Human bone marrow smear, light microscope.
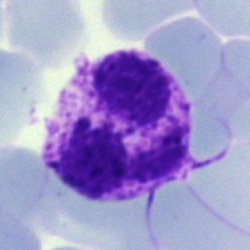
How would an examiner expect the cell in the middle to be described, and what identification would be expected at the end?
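Two large nuclear lobes are present, one upper right and one lower left. A moderate amount of pinkish-purple cytoplasm lies between and around them, crowded with coarse granules of purple to magenta colour. Answer: basophil.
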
